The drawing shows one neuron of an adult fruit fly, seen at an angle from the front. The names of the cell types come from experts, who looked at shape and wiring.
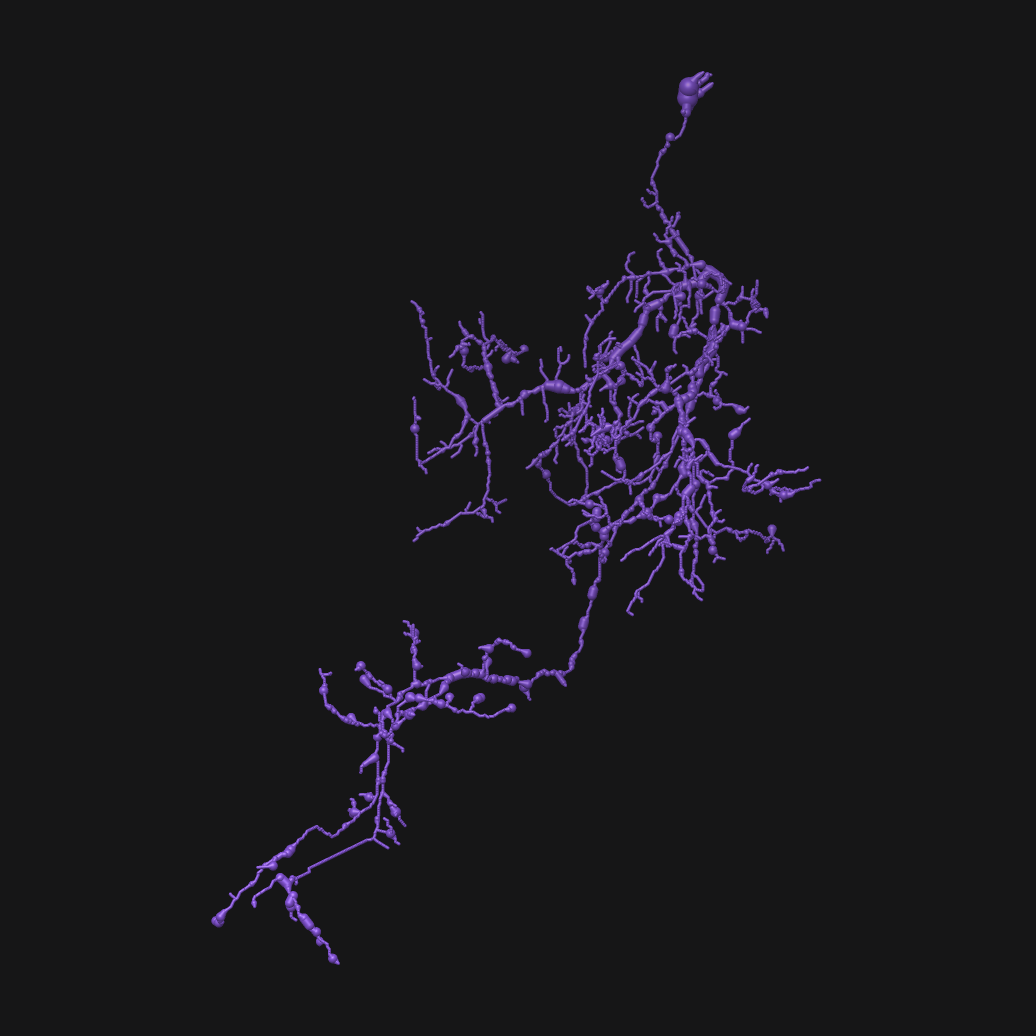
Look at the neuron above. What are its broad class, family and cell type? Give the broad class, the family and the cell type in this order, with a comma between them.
nerve-cord intrinsic neuron, hemilineage 05B, IN05B042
